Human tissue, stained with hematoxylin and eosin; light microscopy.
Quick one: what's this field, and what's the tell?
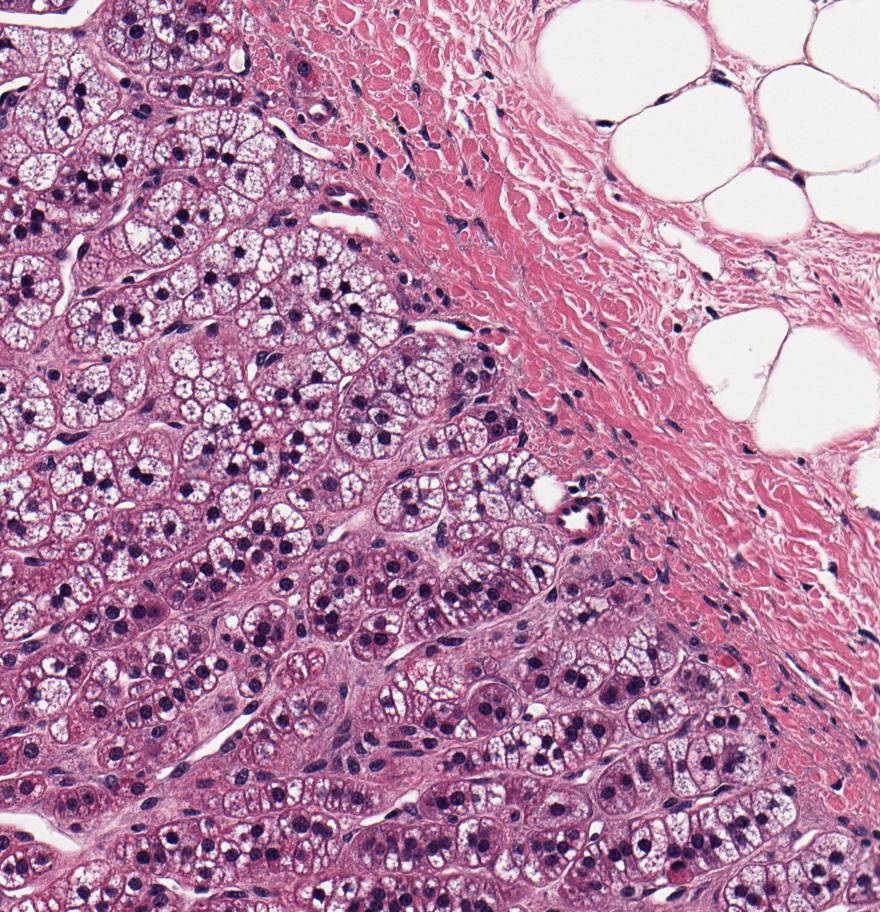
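This is the zona fasciculata of the adrenal gland. Sheets of epithelial cells, most with pale, finely vacuolated, foamy cytoplasm, form solid nests and cords without central lumina, with thin-walled, slit-like capillaries between the cords.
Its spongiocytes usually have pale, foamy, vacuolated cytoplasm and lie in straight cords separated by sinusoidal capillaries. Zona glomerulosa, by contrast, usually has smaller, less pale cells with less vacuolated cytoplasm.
Dense connective tissue crosses the upper right as a diagonal band.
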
